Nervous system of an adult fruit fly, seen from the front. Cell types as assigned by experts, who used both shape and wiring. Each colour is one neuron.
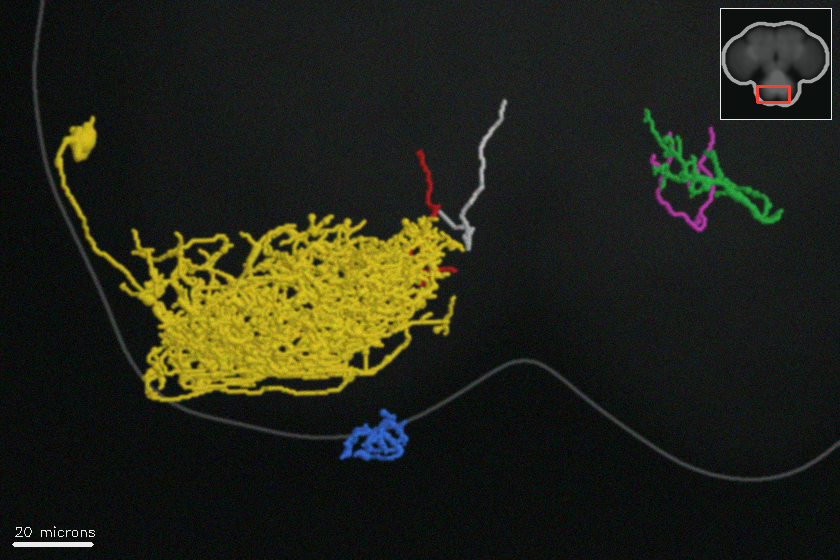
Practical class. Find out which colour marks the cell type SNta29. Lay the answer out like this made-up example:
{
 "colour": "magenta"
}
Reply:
{
 "colour": "white"
}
